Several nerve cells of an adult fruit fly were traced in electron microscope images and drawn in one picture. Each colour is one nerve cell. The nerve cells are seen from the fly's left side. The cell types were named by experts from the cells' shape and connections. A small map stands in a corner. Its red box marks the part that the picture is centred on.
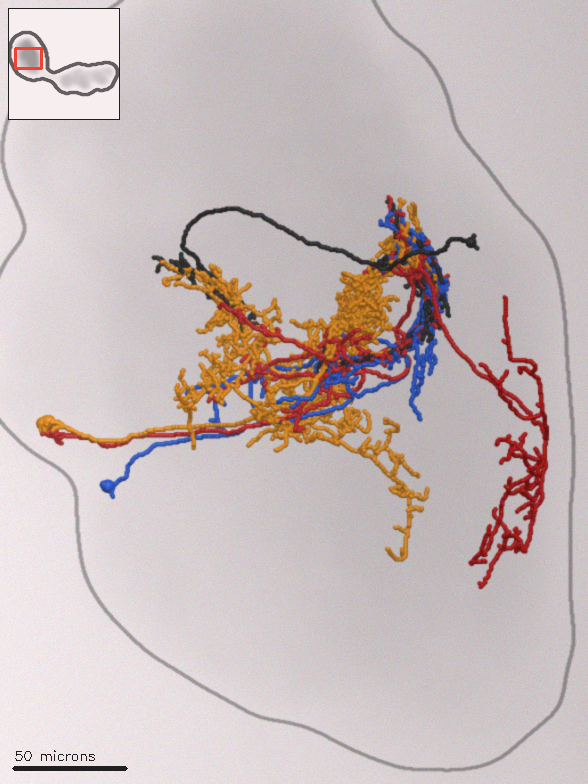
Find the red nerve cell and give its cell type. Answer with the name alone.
LPT110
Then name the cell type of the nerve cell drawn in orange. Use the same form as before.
PS065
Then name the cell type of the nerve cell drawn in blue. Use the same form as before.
PS068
